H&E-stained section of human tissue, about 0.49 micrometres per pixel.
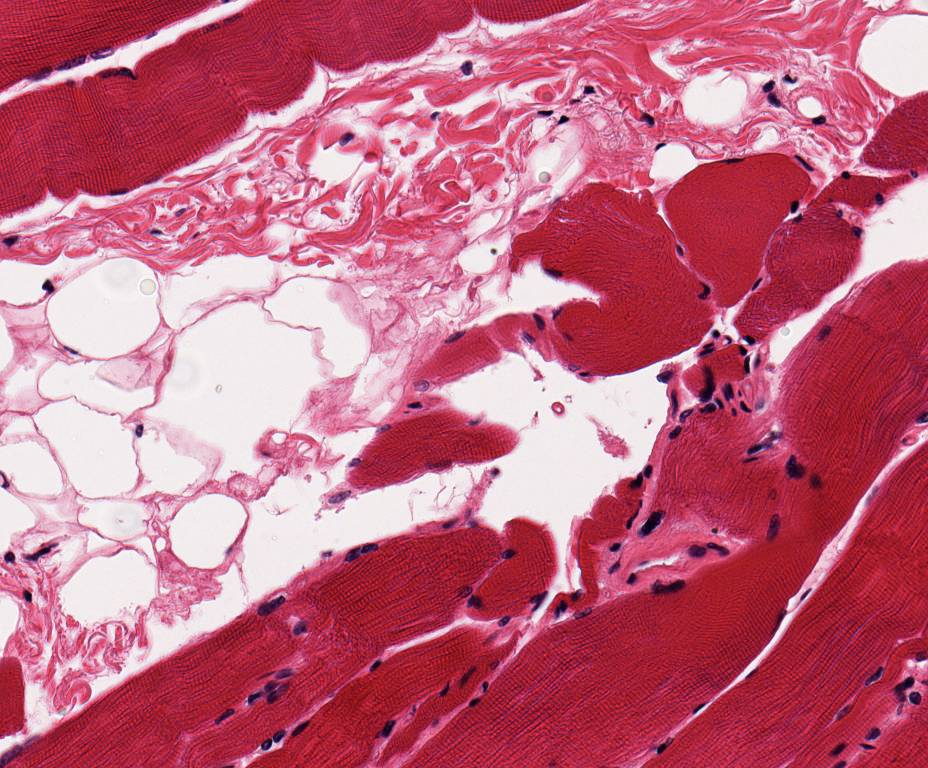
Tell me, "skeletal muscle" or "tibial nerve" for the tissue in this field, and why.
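It's skeletal muscle, not tibial nerve. In the lower half the fibres are cut lengthwise and run diagonally from lower left to upper right, their dark, flattened nuclei sitting at the fibre edges.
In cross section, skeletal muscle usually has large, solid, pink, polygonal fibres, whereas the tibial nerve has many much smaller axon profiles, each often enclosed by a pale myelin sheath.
There's fat at middle left, the adipocytes showing as large empty polygonal spaces with thin pink walls.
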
